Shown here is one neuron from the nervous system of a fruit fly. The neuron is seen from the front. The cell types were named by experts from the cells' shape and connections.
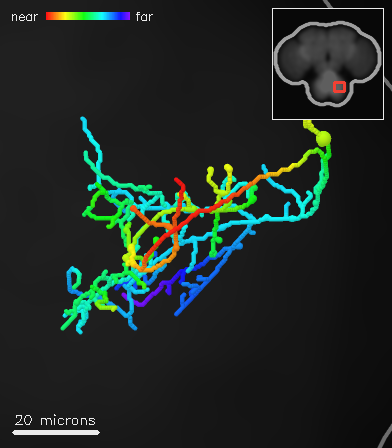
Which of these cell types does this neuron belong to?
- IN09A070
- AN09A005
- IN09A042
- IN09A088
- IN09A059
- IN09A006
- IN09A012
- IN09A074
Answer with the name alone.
IN09A088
